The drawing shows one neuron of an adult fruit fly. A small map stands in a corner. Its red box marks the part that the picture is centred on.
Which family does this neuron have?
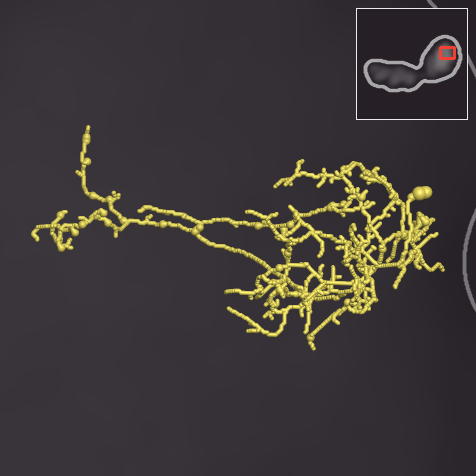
hemilineage VLPl2_medial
